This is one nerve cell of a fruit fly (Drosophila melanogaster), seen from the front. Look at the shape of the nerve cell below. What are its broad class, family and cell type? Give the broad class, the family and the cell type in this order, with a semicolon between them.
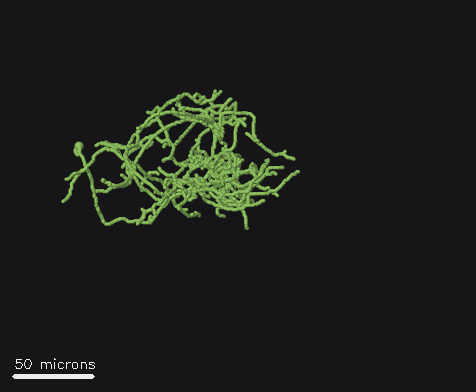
nerve-cord intrinsic neuron; hemilineage 12A; IN12A013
